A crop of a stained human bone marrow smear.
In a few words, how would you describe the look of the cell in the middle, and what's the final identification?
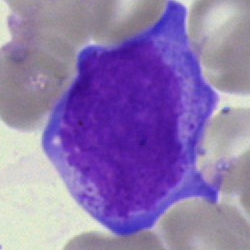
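See how the nucleus fills most of the cell, leaving a fairly narrow rim of cytoplasm. It is one unlobed mass, with finely granular, unclumped chromatin. At the lower left, a few small purple granules sit in the cytoplasm. This is a blast.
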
